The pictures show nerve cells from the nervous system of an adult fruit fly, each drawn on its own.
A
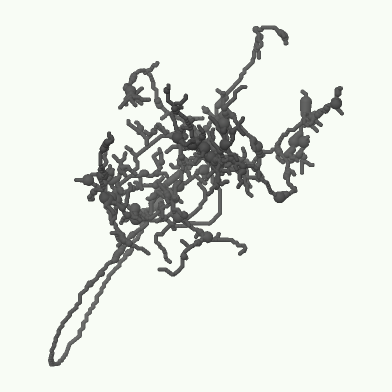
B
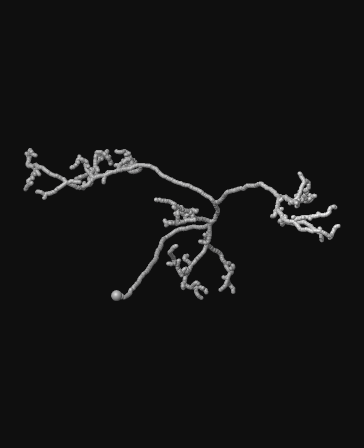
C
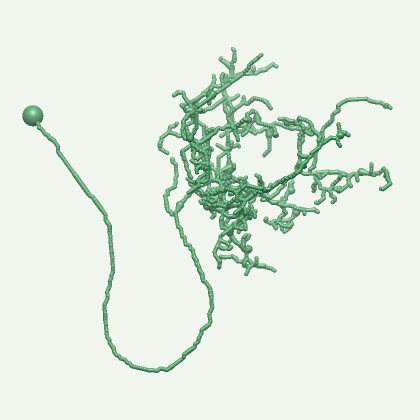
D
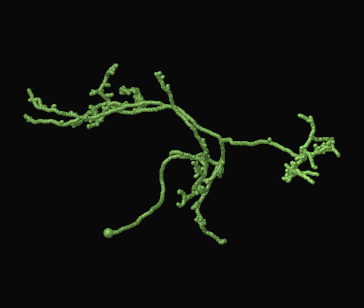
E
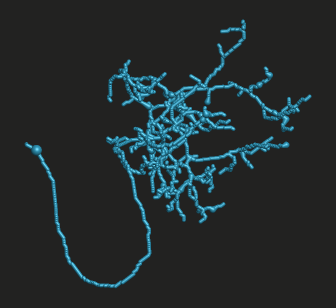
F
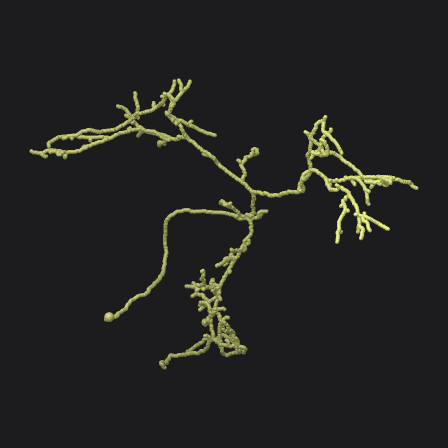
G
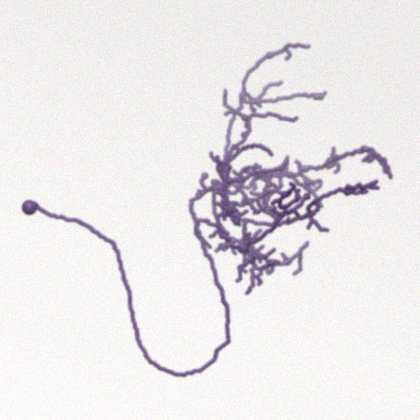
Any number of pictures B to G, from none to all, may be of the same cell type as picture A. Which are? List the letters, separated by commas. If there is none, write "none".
C, E, G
